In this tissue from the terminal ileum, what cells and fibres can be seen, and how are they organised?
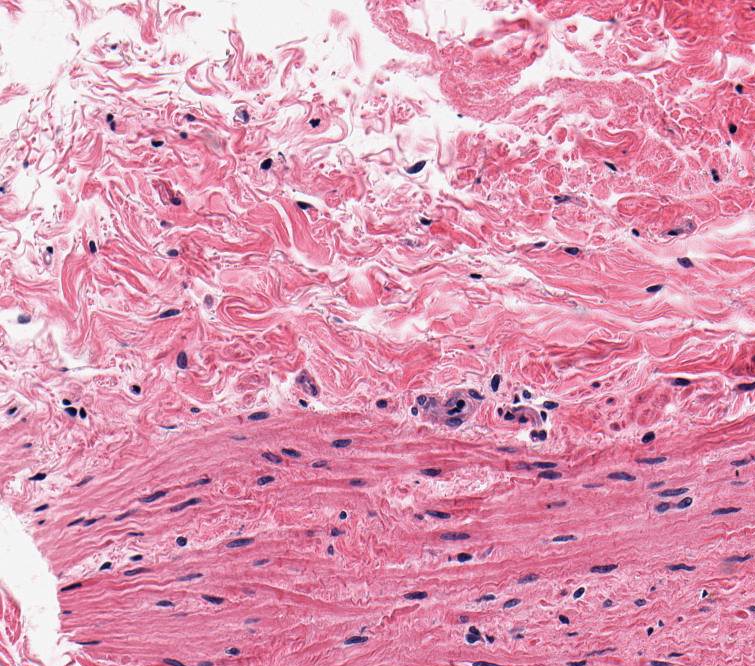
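Upper two-thirds: connective tissue. Lower third: a band of smooth muscle. Connective tissue nuclei sparse, scattered singly. Smooth muscle nuclei elongated, cigar-shaped, lying along the length of the cells. Near field centre, at the junction of connective tissue and muscle: small cluster of crowded dark nuclei.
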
